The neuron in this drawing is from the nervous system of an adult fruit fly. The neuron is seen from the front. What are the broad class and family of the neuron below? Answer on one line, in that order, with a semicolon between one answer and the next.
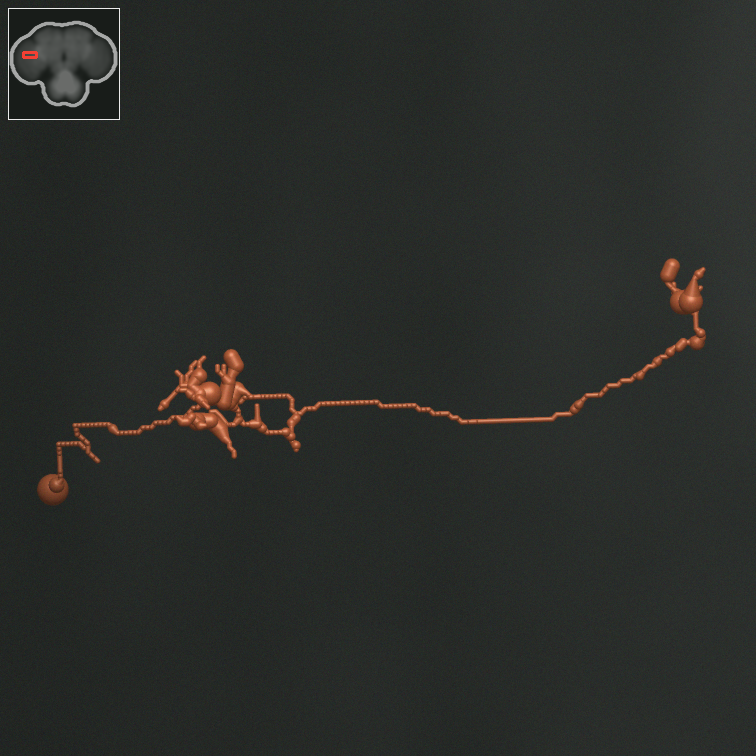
optic-lobe intrinsic neuron; T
